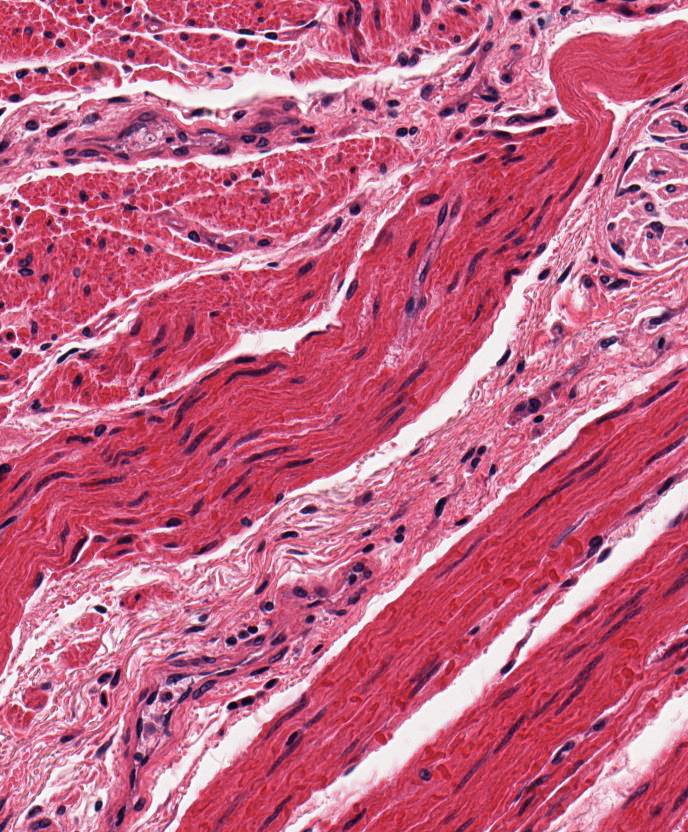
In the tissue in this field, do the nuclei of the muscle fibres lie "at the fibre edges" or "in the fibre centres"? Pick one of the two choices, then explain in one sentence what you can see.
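In the fibre centres. The nuclei of the lengthwise-cut muscle cells are elongated, cigar-shaped and centrally placed.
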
